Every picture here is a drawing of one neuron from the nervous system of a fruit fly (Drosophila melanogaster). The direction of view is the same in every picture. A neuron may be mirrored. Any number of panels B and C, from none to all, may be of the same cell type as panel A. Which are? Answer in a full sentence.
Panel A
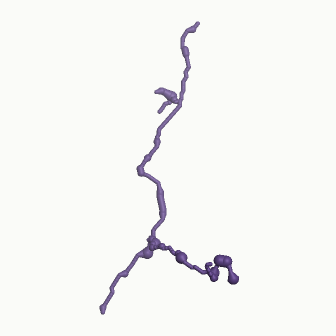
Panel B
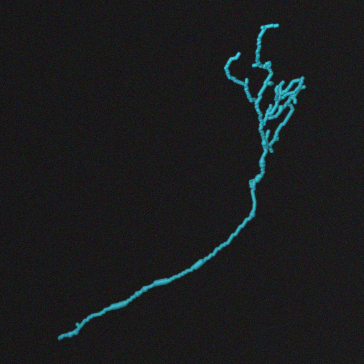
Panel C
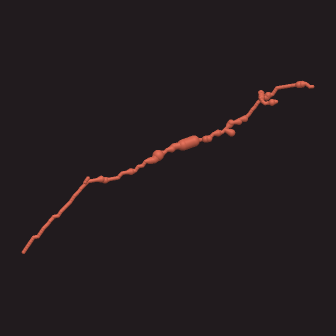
None of them is of the same cell type.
